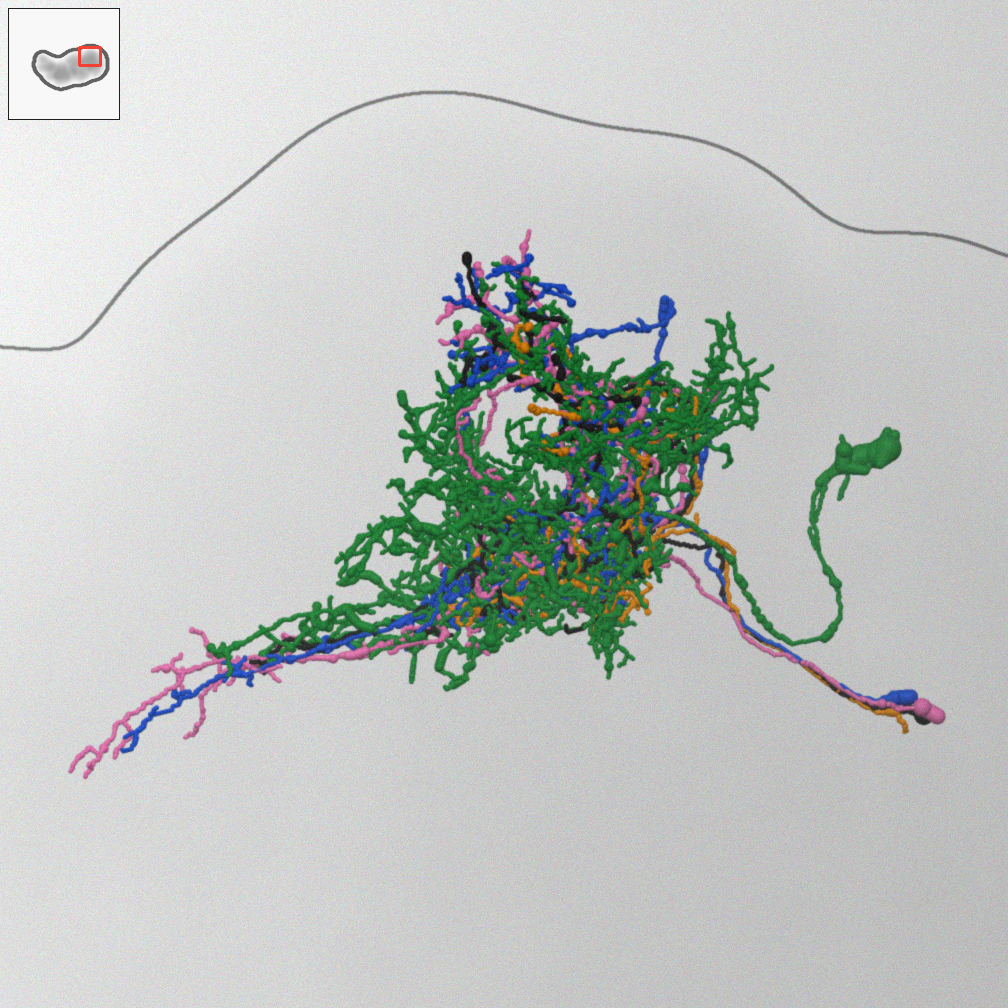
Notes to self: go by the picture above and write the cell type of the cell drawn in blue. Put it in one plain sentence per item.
The cell type is SLP094_c.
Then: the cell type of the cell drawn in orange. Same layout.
The cell type is CB2938.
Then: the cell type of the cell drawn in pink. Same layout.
The cell type is SLP094_a.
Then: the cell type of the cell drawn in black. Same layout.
The cell type is SLP094_b.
